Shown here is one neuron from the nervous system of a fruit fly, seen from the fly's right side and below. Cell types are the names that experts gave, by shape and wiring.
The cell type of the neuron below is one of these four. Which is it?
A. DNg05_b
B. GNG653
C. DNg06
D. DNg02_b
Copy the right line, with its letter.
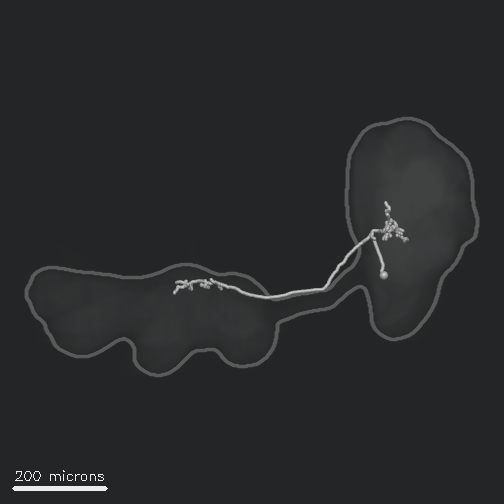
C. DNg06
